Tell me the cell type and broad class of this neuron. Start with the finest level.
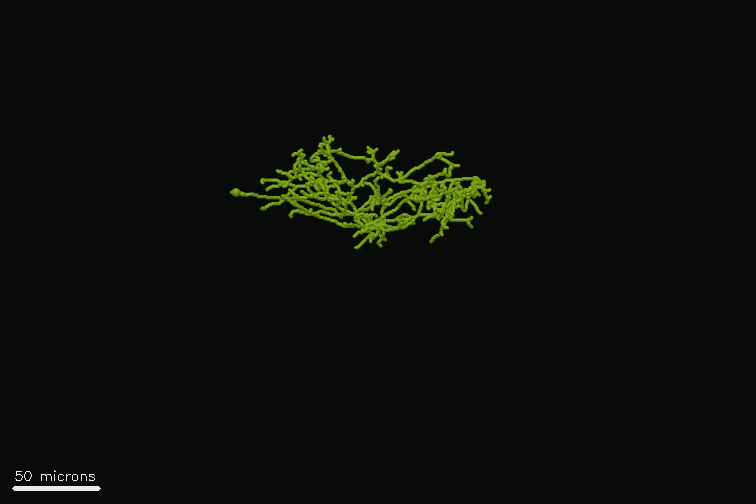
GNG235; central-brain intrinsic neuron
